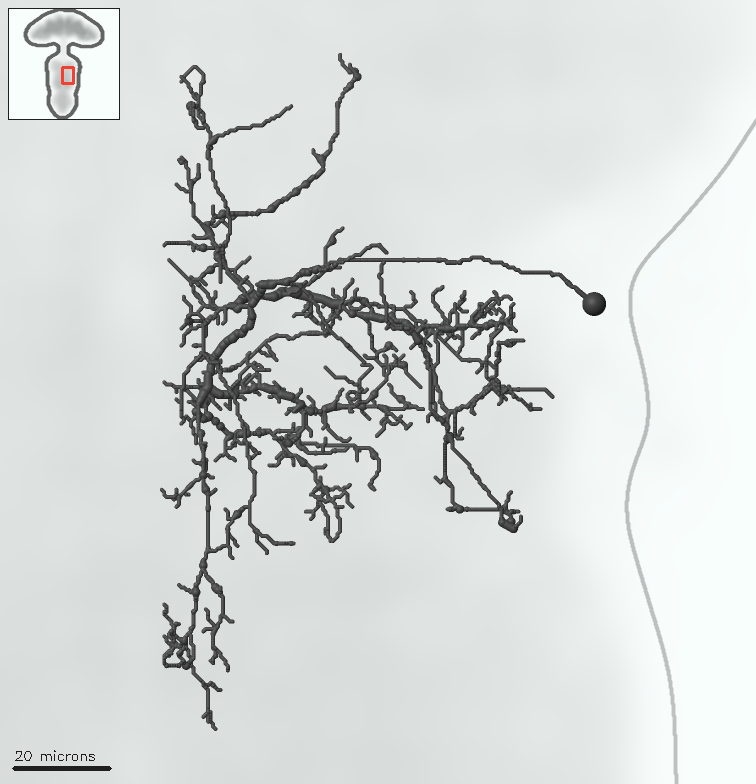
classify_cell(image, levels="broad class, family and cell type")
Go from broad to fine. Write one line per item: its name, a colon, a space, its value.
broad class: nerve-cord intrinsic neuron
family: hemilineage 11A
cell type: IN11A020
